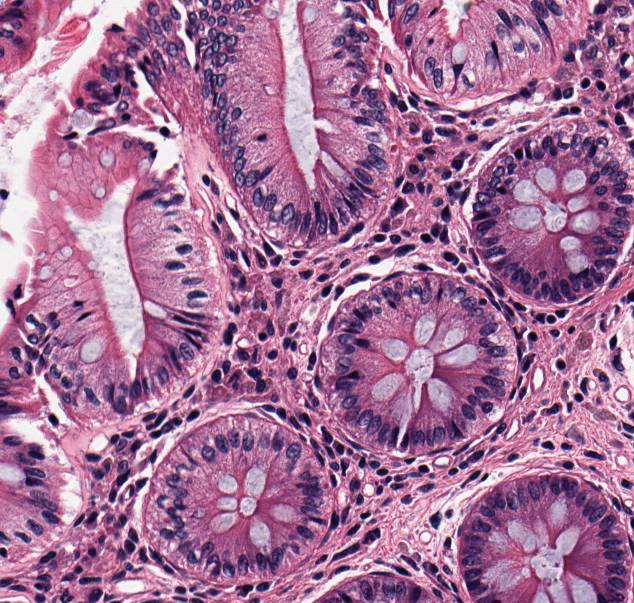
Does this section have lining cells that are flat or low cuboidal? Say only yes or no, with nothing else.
No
